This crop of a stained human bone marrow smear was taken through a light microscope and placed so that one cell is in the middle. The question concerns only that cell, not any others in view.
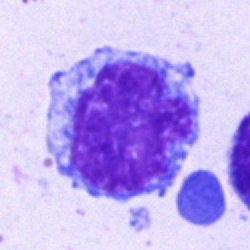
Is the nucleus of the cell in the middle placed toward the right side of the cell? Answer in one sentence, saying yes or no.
Yes, in this cell the nucleus is positioned toward the right.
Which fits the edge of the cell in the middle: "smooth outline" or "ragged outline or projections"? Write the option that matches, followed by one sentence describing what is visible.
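Ragged outline or projections. The cell's outline is roughly round with a ragged, uneven edge.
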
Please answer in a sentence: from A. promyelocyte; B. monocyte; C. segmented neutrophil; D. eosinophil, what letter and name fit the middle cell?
What option B states is correct, the central cell being a monocyte.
